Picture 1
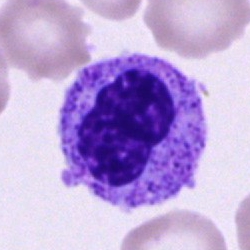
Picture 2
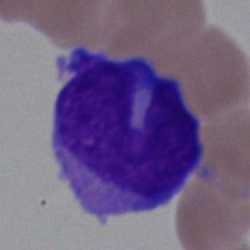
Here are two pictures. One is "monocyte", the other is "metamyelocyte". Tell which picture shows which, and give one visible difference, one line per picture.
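Picture 1 shows a metamyelocyte: The cytoplasm is scattered with many dark purple granules.
Picture 2 shows a monocyte: No granules are visible in the cytoplasm.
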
